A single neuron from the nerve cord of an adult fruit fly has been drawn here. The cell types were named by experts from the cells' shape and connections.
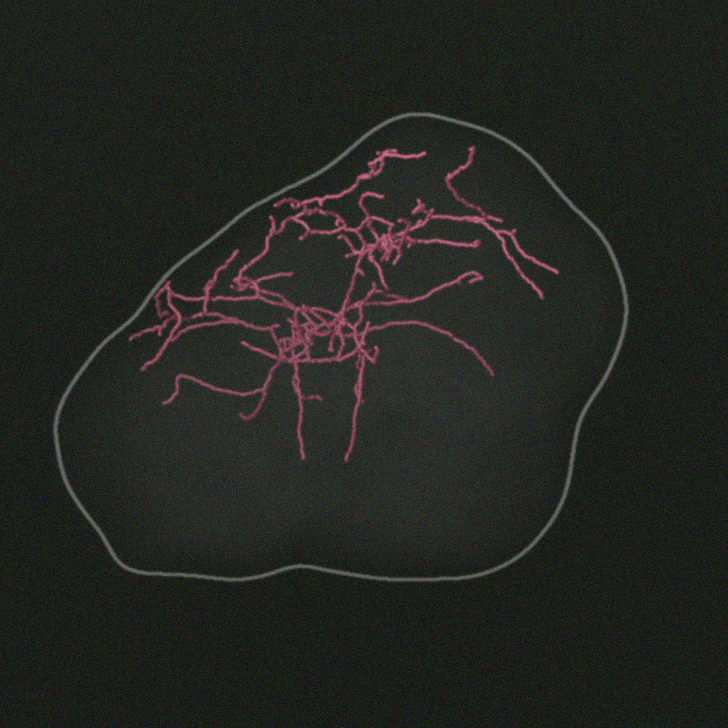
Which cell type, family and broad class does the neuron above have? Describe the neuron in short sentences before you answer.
No cell body is drawn. As drawn here it is wider than it is tall. It is of cell type DNp68. Its family is hemilineage SMPpv2_dorsal. It is a descending neuron.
